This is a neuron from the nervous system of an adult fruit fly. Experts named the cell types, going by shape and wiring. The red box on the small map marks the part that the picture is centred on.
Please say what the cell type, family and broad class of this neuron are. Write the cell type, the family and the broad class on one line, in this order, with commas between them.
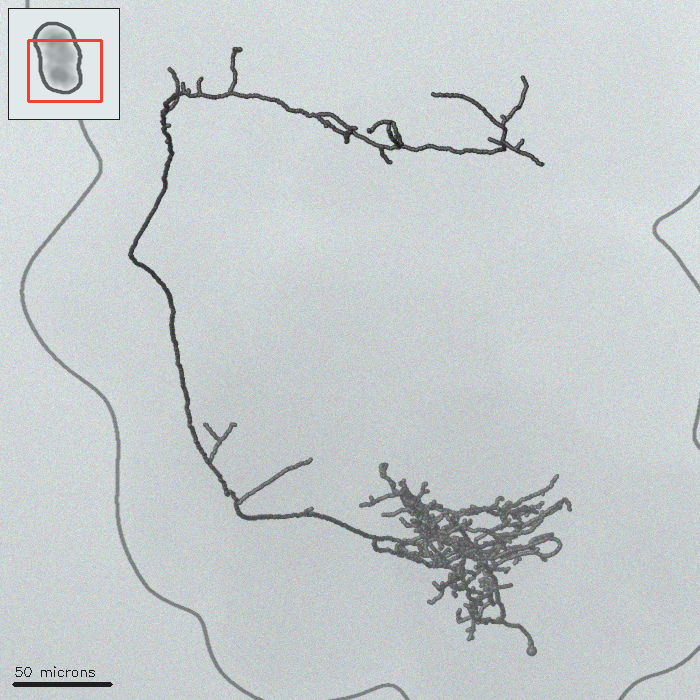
AN05B062, hemilineage 05B, ascending neuron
